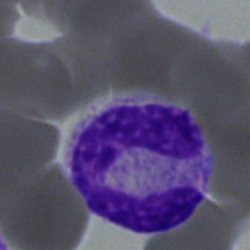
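Band neutrophil, centre of the smear. The outline looks round, and smooth all the way. The nucleus is a thick curved band, wrapped around a pale central zone. No nucleolus visible there. Beyond the nucleus, cytoplasm shows only as a thin rim, at the upper left.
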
